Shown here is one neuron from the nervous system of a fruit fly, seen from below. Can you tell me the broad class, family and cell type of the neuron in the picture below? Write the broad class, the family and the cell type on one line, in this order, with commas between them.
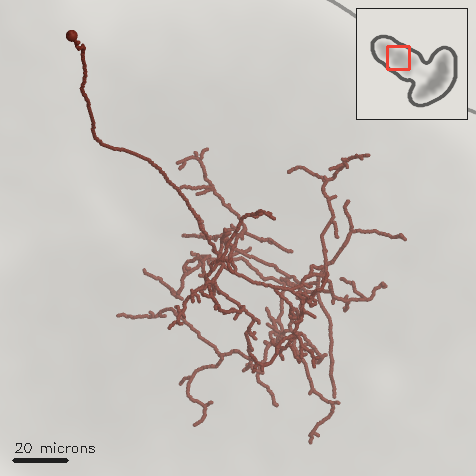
nerve-cord intrinsic neuron, hemilineage 12A, IN12A059_f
